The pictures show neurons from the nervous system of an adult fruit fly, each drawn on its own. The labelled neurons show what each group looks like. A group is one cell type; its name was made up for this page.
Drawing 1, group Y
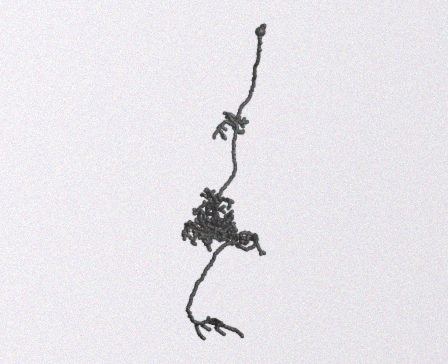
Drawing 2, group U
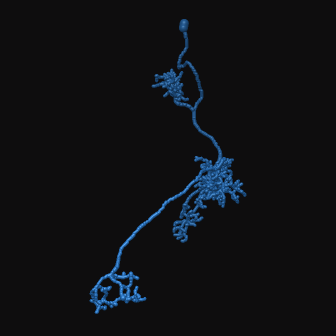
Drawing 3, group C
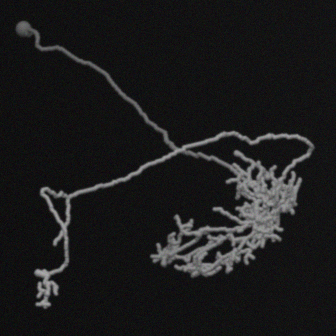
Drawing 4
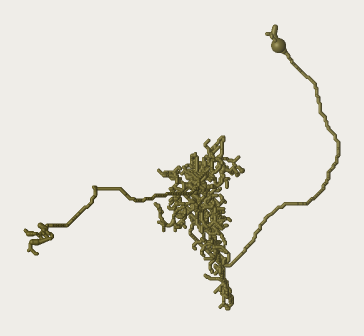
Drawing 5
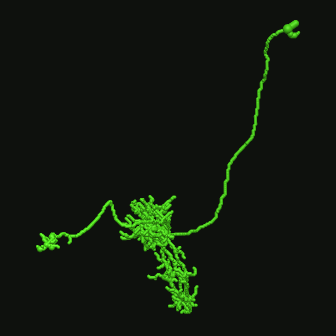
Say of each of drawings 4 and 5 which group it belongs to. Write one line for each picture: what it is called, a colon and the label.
4: group C
5: group C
